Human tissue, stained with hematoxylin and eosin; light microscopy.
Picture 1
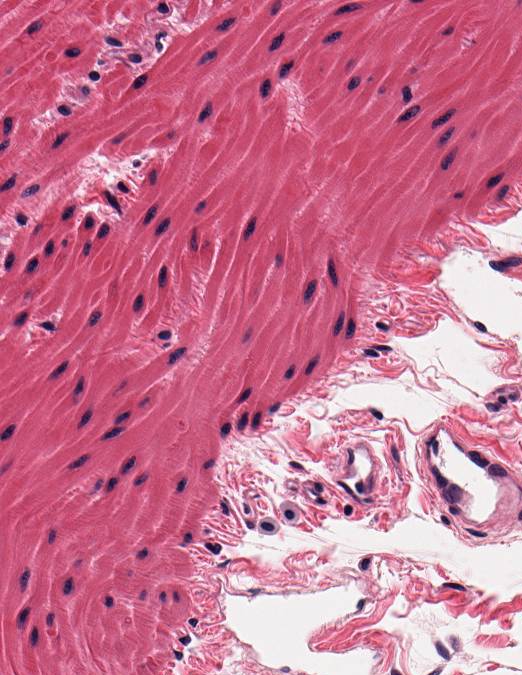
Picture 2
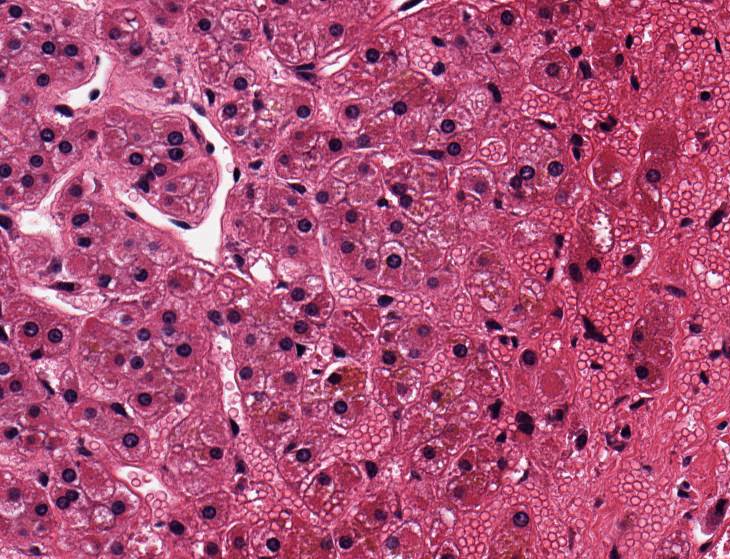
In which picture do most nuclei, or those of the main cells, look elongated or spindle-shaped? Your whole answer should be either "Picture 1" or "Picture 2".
Picture 1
